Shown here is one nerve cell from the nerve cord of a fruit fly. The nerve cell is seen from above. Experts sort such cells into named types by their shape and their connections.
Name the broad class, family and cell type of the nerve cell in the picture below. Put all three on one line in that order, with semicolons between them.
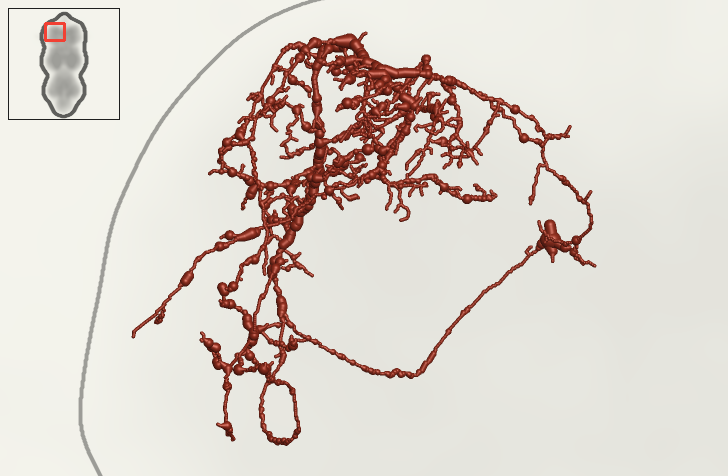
nerve-cord intrinsic neuron; hemilineage 04B; IN04B031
